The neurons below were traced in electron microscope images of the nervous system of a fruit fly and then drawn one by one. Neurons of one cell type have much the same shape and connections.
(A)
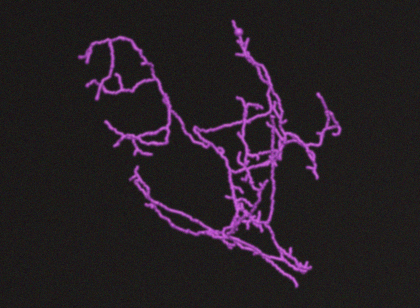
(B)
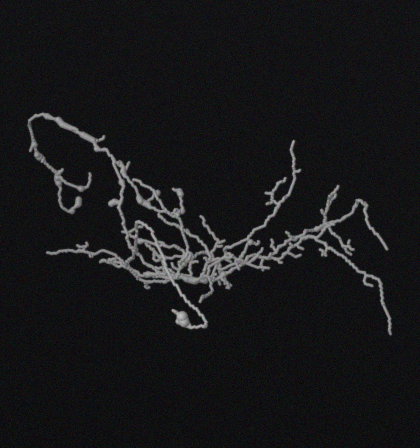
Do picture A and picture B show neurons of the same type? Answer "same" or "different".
different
